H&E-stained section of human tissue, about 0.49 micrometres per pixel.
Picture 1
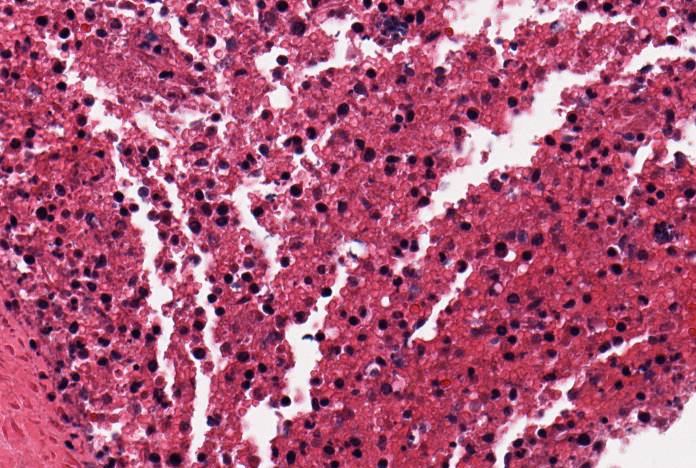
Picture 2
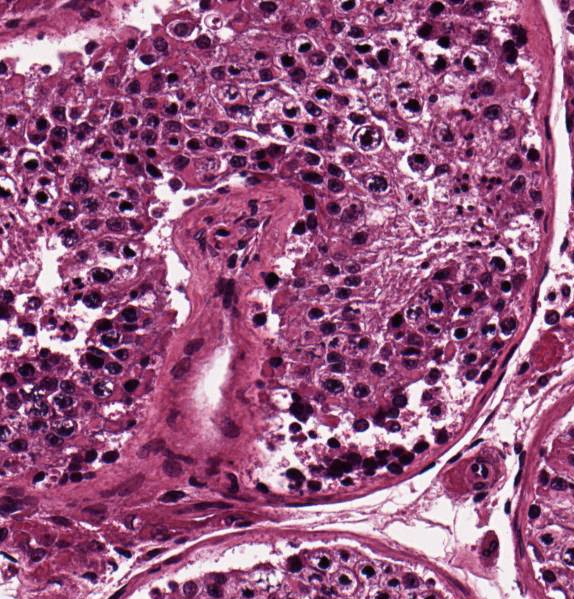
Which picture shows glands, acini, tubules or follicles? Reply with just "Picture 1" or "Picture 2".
Picture 2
